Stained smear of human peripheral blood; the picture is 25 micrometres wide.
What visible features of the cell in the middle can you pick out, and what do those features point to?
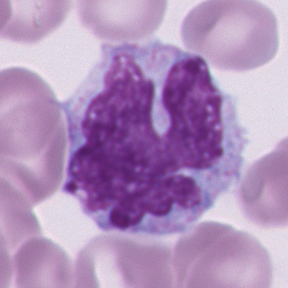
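The cell's edge is roughly round but slightly irregular and faintly ragged. A deep narrow cleft runs down into the nucleus from its upper side, and no nucleoli are visible. Fine, faint lilac granules are scattered through the cytoplasm. This cell is a monocyte.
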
